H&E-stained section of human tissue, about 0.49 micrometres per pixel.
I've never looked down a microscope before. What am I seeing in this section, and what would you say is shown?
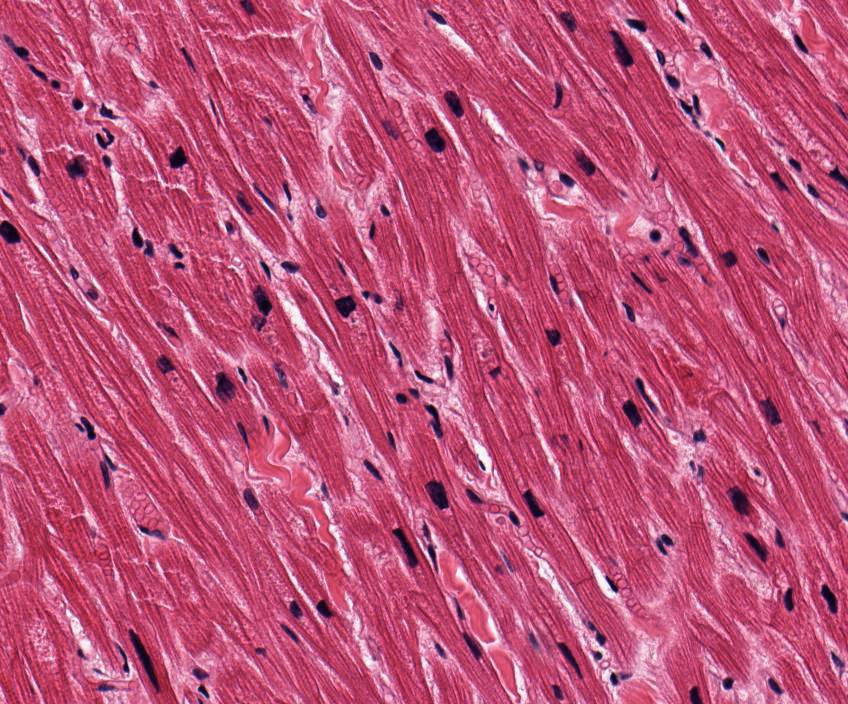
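Notice that long muscle fibres run side by side, slanting from upper left to lower right across the field. Some branch and join neighbours. Their nuclei sit centrally, not at the edges, and the cytoplasm stains deep pink. This is atrial appendage of the heart.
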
